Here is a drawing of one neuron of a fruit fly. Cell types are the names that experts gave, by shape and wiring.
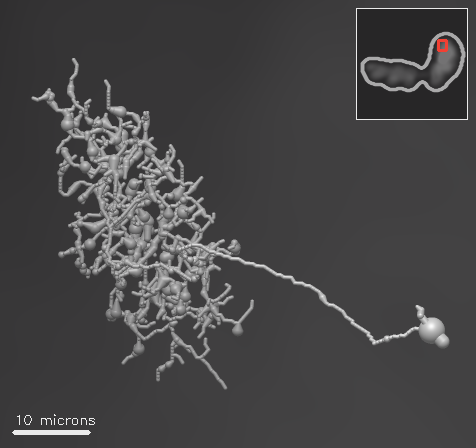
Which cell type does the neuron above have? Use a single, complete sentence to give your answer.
The cell type held by this neuron is Pm5.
